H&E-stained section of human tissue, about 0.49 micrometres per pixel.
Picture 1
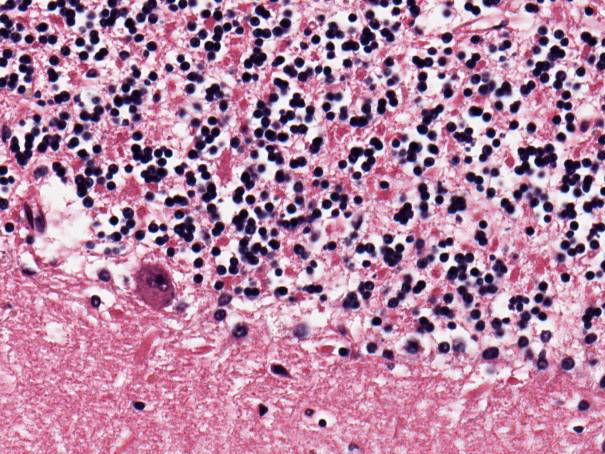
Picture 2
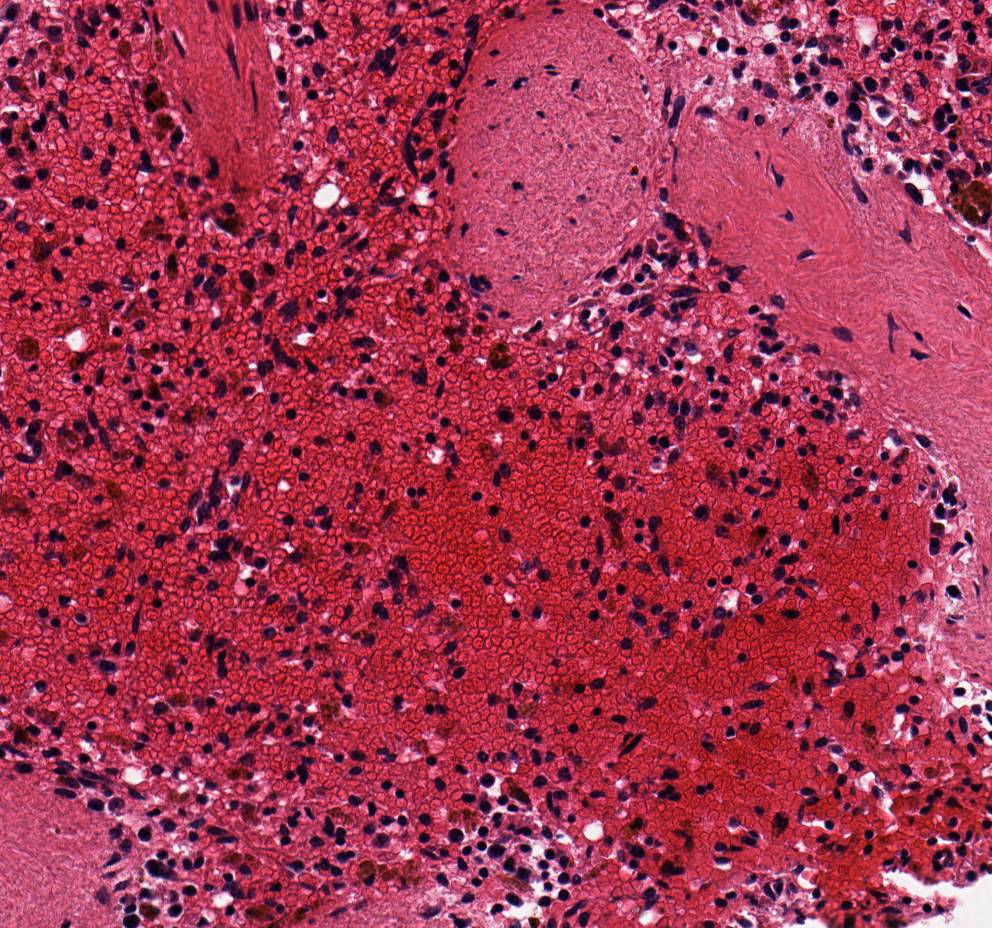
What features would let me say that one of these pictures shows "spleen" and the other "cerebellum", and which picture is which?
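First: picture 1 is cerebellum, picture 2 is spleen. Check layout: picture 1 splits into a densely cellular upper zone and a pale, sparsely cellular lower zone, whereas sheets of closely packed red blood cells fill most of picture 2. Check nuclei: small, round, deeply dark nuclei with very little visible cytoplasm crowd that upper zone around irregular pale pink islands free of nuclei, while small dark round nuclei are dotted through the red cell sheets of picture 2. Check extras: scattered cells in picture 2 hold brown granular pigment.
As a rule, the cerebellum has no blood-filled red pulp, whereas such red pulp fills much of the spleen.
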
